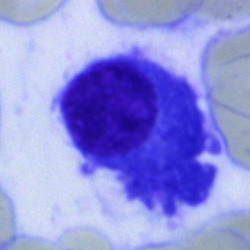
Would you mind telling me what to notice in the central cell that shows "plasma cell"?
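The cell is a plasma cell, and its deep blue cytoplasm goes with that name.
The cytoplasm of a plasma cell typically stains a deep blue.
The layout fits as well: most of the cytoplasm lies to the right of and below the nucleus, leaving the nucleus toward one side.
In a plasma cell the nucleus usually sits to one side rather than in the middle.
The chromatin stains deep purple and looks dense and mottled. Along the lower right edge, small knob-like blebs bulge from the cytoplasm.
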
